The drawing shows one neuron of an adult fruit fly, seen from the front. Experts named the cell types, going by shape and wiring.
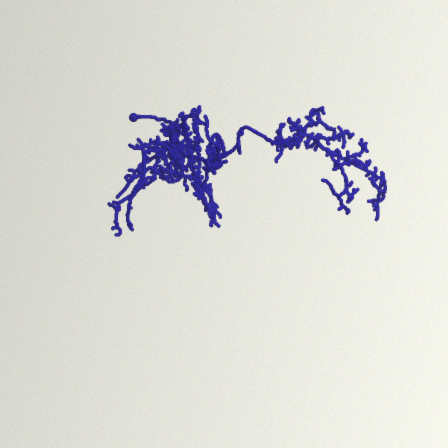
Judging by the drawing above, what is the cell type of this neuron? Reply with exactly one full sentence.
The cell type that fits this neuron is IN18B021.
